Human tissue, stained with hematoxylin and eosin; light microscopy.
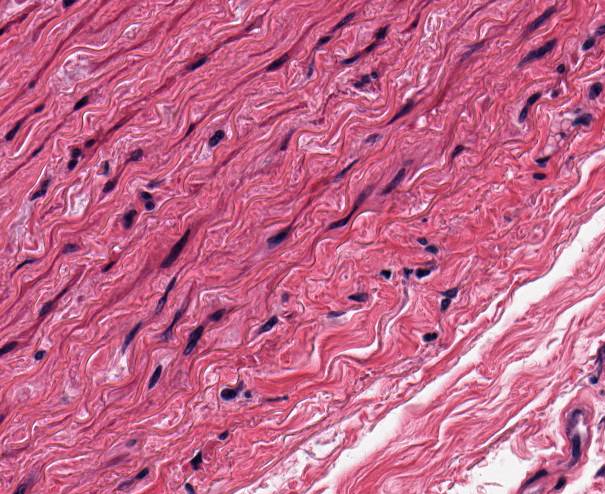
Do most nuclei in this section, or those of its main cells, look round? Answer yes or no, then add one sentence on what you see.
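No. Elongated, dark-staining nuclei lie parallel to the fibres.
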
